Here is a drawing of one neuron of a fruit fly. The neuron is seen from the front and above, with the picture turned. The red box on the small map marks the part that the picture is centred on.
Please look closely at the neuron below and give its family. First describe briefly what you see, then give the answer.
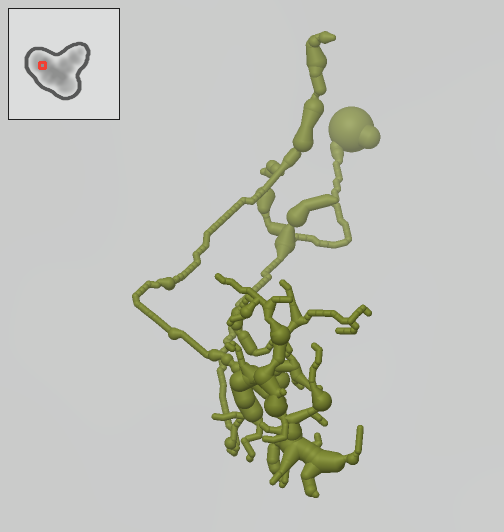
In this view it is taller than it is wide. Its broad class is optic-lobe intrinsic neuron. The family is T.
